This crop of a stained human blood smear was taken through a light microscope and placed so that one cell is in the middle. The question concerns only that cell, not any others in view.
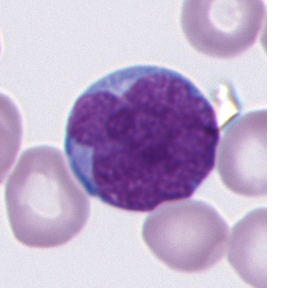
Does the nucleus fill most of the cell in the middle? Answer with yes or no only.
Yes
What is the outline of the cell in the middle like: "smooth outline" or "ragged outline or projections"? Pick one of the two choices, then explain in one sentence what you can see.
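Smooth outline. The cell outline is round and smooth.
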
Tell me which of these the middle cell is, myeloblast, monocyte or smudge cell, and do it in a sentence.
In short, the cell at the center is a myeloblast.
